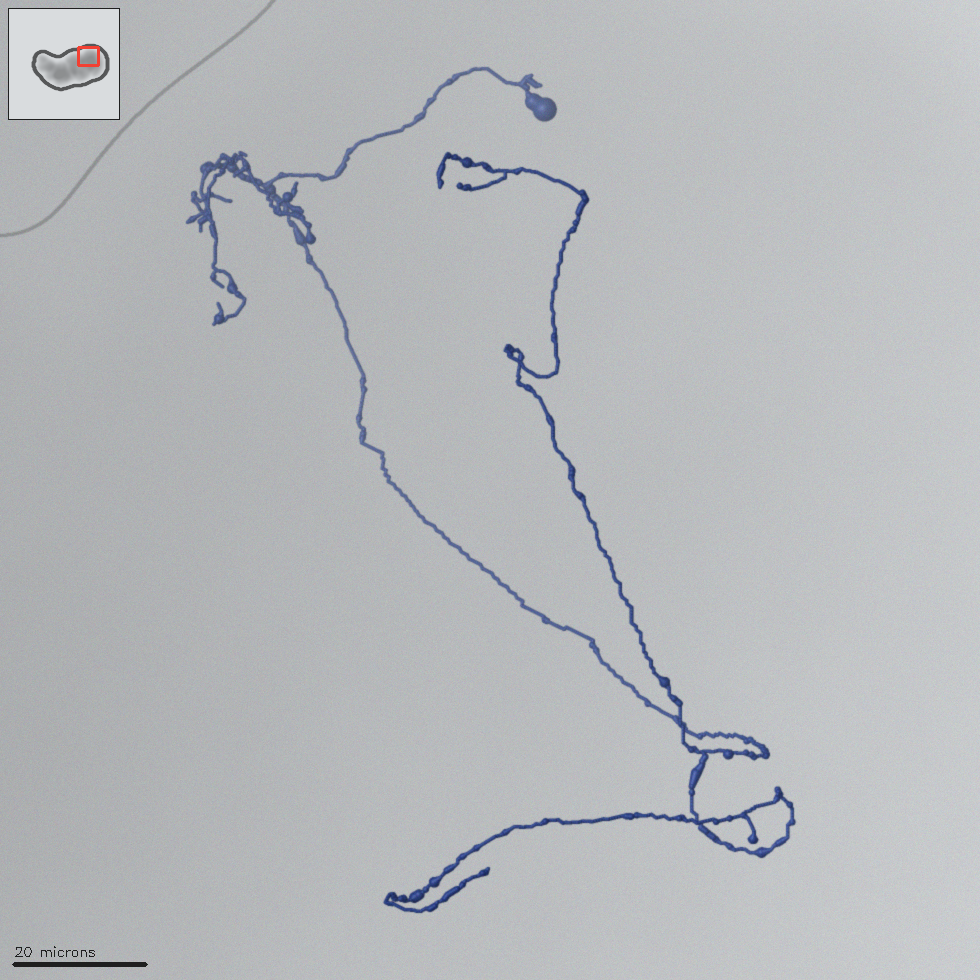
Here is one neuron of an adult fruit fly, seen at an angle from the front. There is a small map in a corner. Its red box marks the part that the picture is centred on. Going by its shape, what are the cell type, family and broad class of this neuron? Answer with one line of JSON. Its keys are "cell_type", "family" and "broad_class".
{"cell_type": "KCab-s", "family": "class Kenyon Cell", "broad_class": "central-brain intrinsic neuron"}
